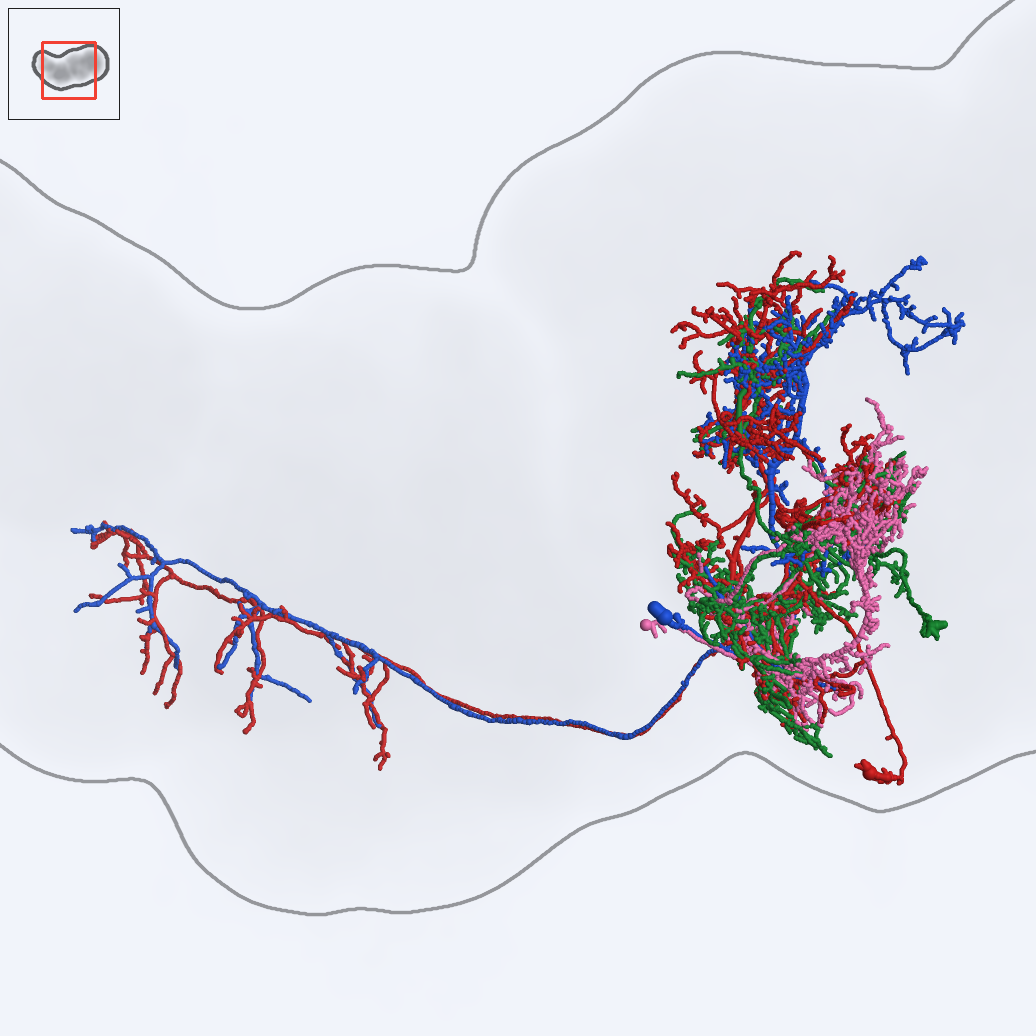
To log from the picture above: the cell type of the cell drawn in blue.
DNge043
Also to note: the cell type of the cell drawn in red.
DNg90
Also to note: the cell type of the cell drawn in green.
GNG106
